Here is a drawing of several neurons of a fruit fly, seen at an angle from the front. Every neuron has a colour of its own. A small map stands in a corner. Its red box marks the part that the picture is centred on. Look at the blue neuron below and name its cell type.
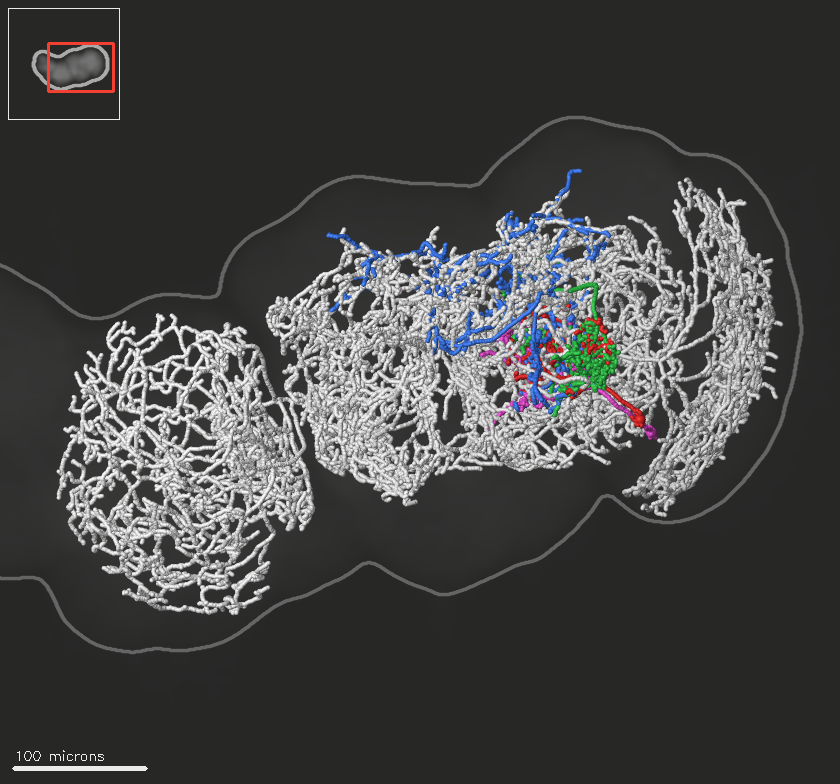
PLP216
